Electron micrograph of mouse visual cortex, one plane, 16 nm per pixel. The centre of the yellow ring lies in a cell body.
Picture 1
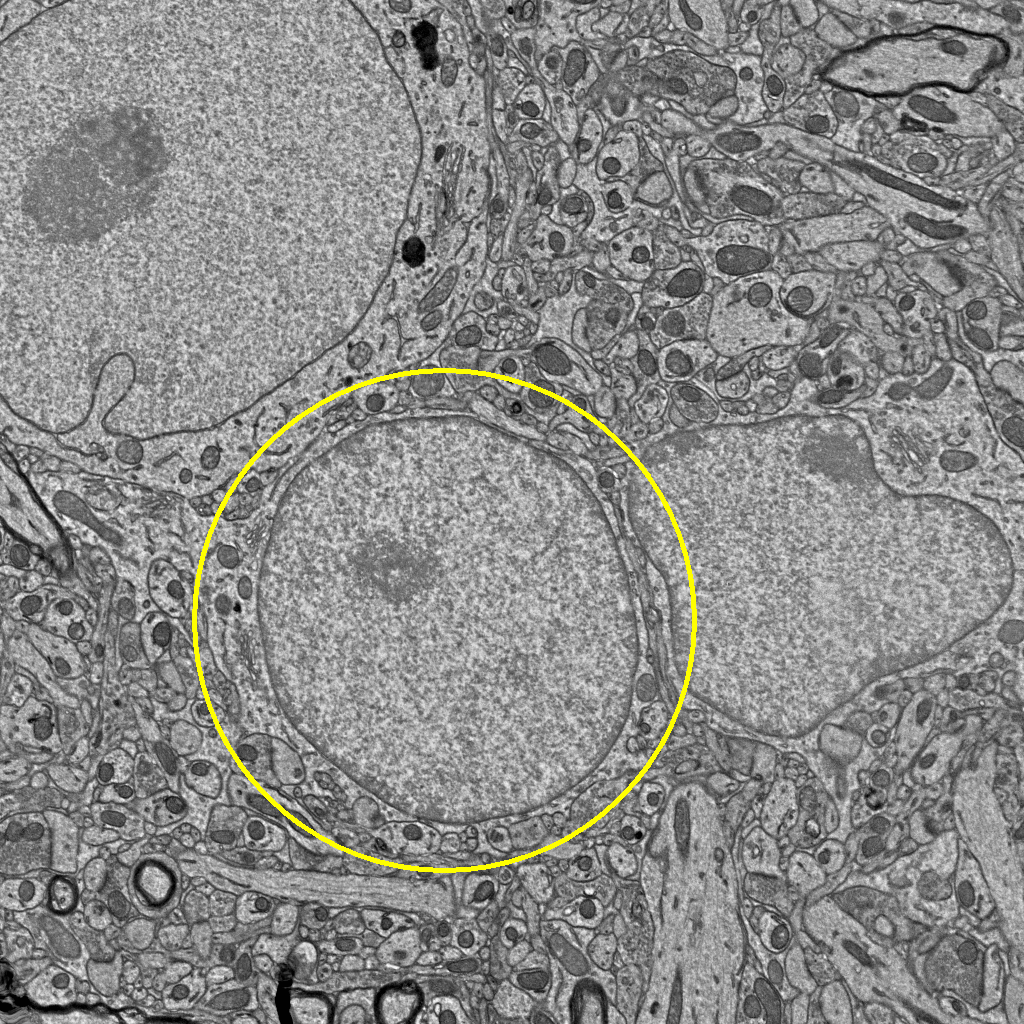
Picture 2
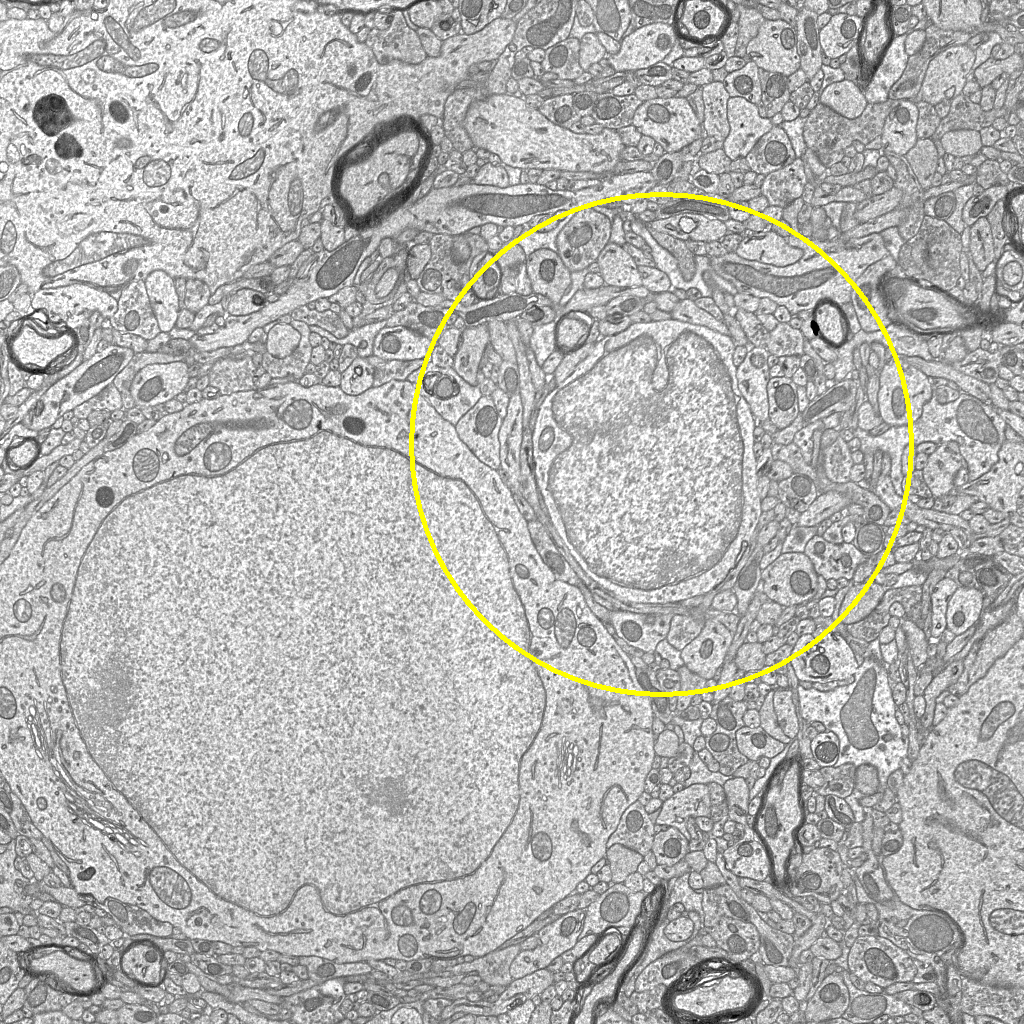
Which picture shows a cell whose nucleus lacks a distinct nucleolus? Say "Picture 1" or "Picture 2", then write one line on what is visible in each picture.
Picture 2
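In picture 1: One darker, loosely textured nucleolus lies up and to the left of the nuclear centre.
In picture 2: No distinct nucleolus is seen in the nucleus.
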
